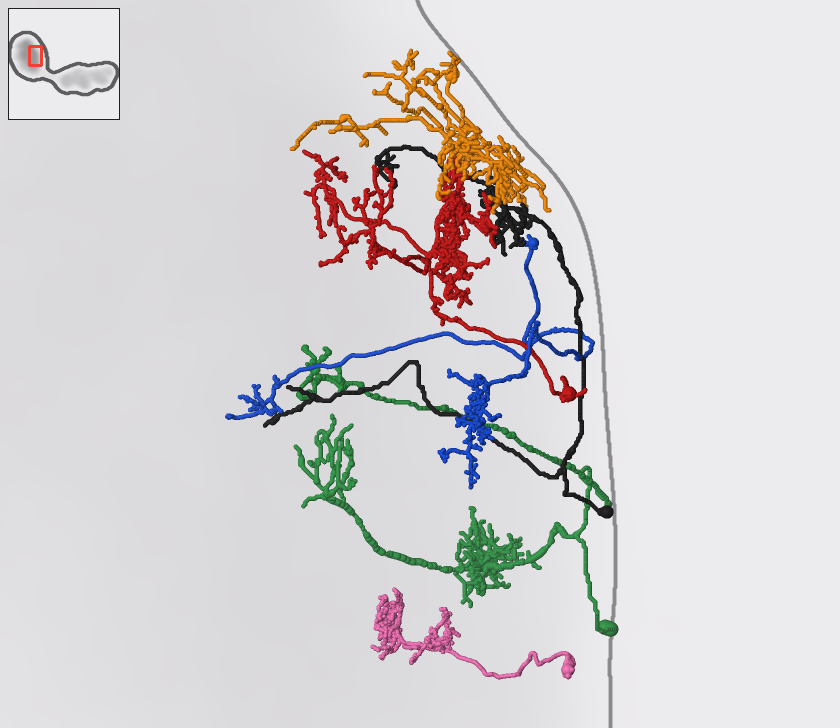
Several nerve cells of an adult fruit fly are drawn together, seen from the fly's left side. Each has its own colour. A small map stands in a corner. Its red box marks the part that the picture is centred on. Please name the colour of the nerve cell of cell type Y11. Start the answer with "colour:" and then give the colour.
colour: orange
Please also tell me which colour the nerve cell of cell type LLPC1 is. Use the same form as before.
colour: green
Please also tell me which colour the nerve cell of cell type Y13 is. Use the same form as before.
colour: red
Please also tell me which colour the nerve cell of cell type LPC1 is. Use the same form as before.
colour: blue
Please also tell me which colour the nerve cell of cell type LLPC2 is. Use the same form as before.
colour: black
